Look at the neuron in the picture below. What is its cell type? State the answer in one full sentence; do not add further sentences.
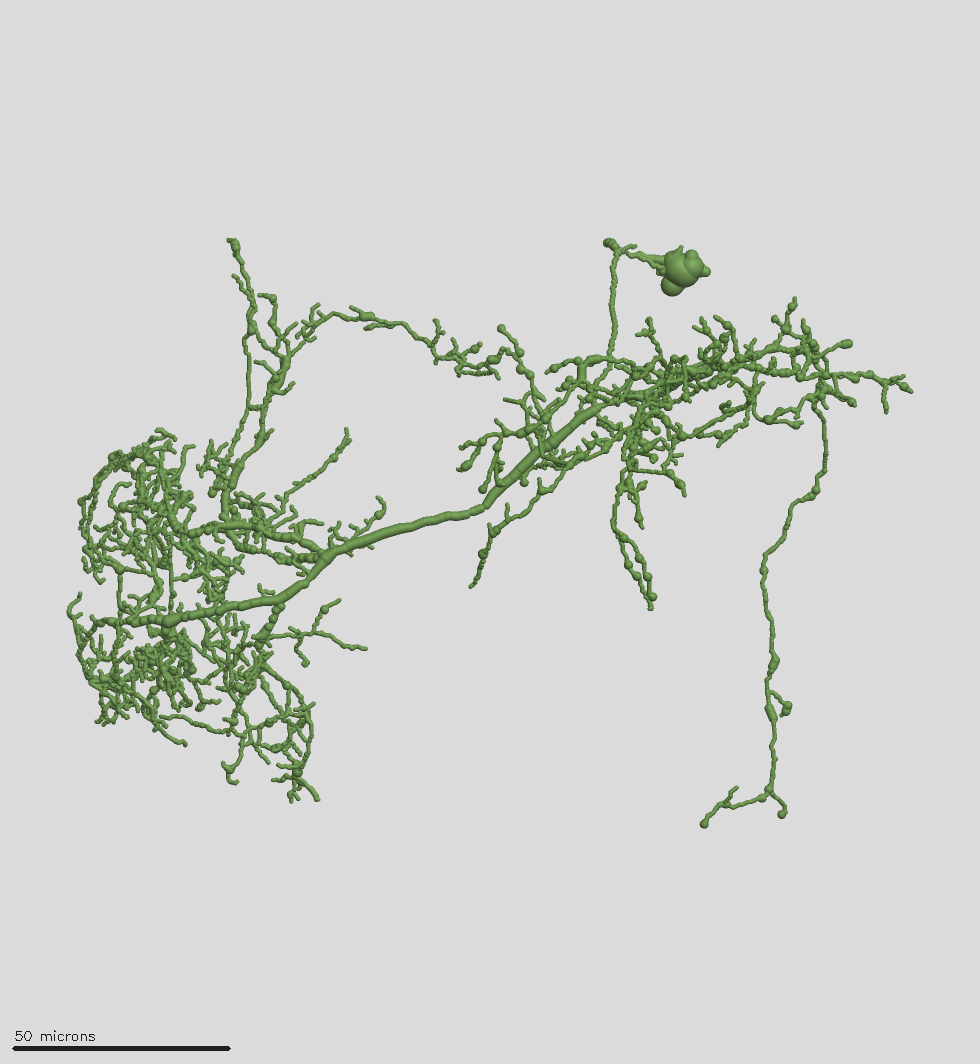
On the level of cell type, this neuron is AVLP473.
